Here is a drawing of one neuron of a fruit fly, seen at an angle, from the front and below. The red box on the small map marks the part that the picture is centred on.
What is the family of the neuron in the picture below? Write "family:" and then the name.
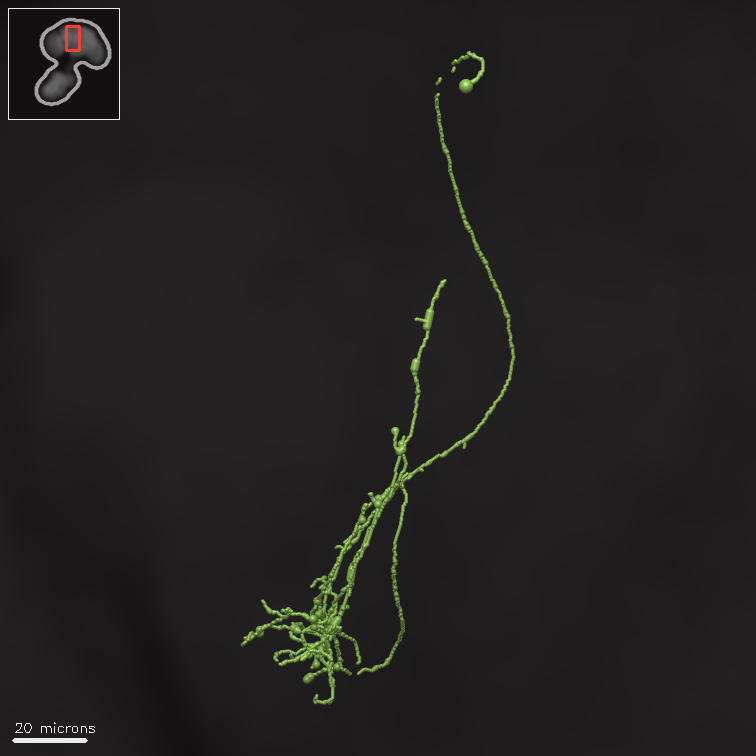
family: hemilineage AOTUv1_ventral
